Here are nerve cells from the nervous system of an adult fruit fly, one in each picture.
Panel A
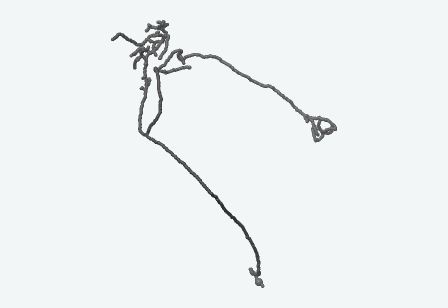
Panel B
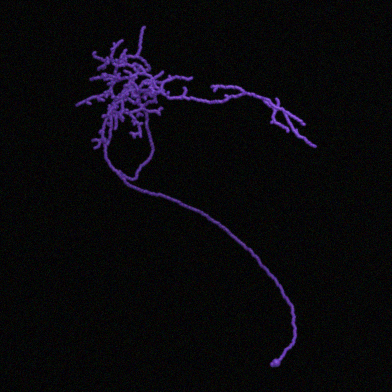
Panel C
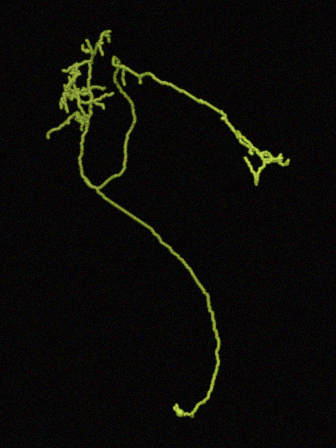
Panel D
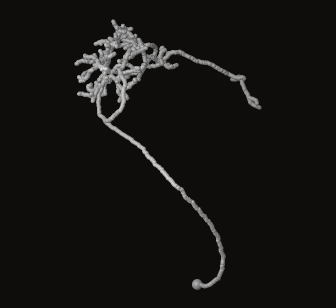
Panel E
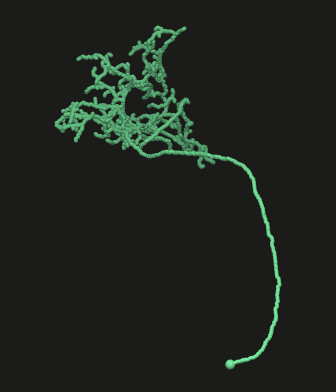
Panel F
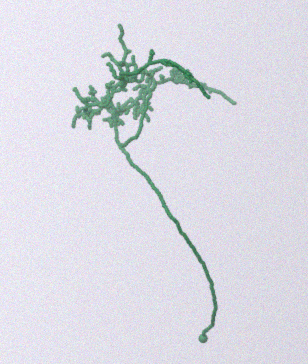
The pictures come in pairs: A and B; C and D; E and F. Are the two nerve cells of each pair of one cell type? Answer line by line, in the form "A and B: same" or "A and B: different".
A and B: different
C and D: different
E and F: same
